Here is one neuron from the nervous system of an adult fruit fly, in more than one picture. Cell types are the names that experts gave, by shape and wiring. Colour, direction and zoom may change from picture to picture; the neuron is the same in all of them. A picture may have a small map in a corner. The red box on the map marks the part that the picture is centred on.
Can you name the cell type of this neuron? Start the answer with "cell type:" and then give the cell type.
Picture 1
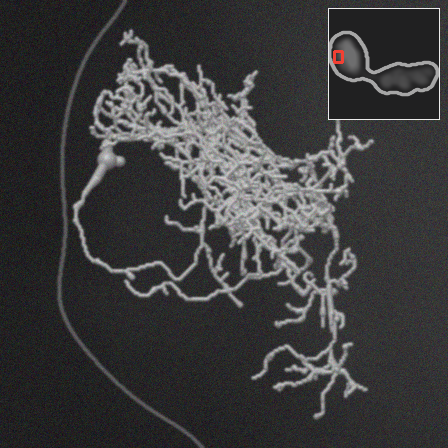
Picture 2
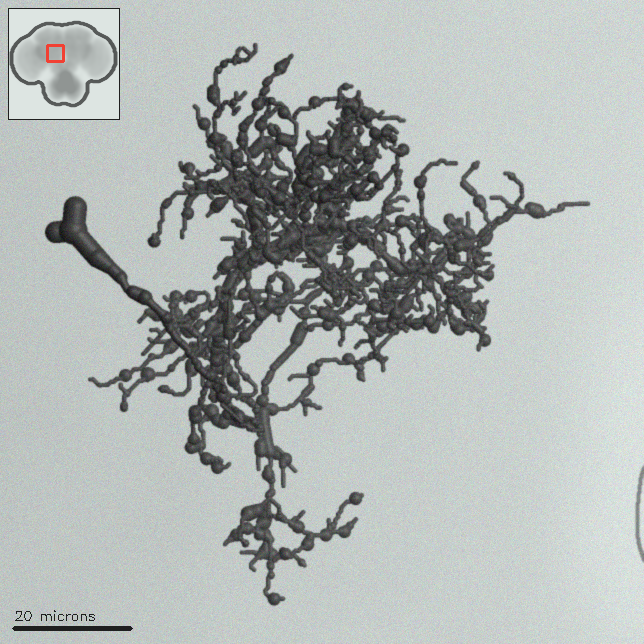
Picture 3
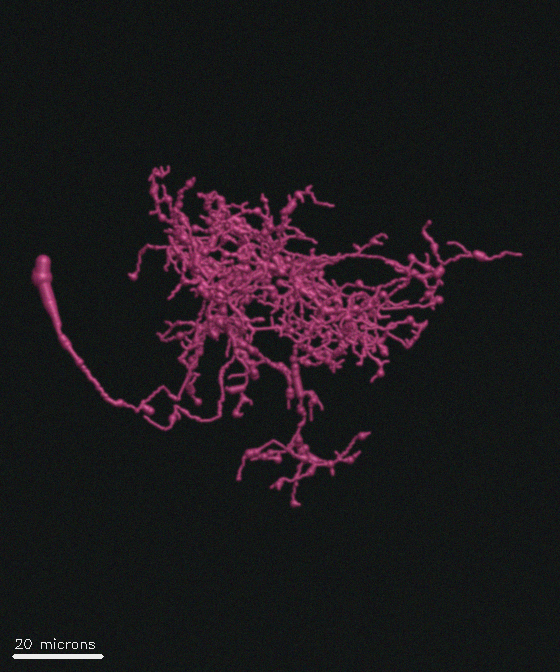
cell type: lLN10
